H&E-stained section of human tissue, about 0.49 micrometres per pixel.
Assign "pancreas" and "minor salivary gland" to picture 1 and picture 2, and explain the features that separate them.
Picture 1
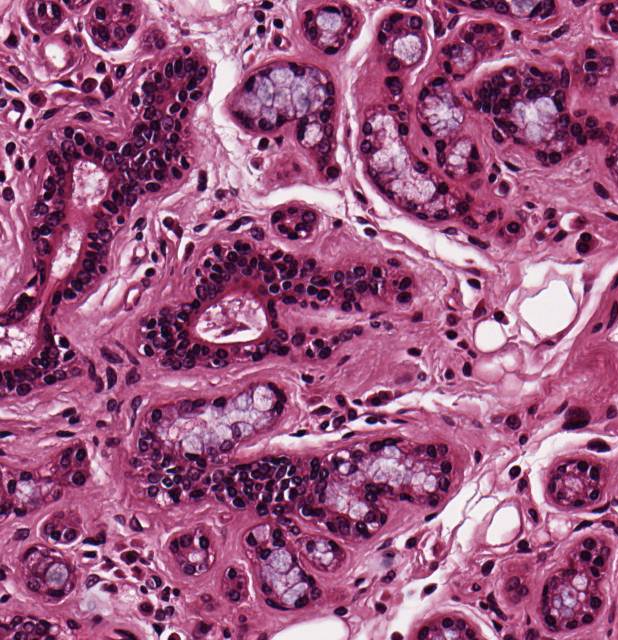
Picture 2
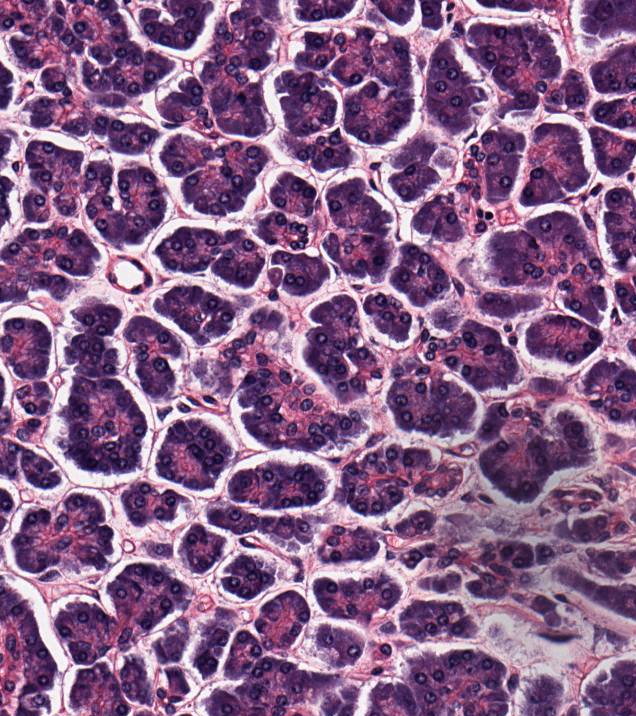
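Picture 1's the minor salivary gland and picture 2's the pancreas. In picture 1 you've got rounded clusters of mucous cells all over the field, their cytoplasm pale, foamy and grey-blue, with small dark nuclei pressed against the outer edge of the cells. The acinar cells in picture 2 are pyramidal instead, deep purple toward the base and paler pink and granular toward the centre of each acinus, with round, fairly uniform nuclei sitting near the base at the outer edge.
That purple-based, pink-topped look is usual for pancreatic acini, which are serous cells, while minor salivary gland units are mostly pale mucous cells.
The stroma differs too: dense, pink and fibrous in picture 1 with scattered spindle-shaped nuclei, but scant and pink in picture 2 with only a few slender nuclei. And near the centre of picture 1 there's a duct with a small oval lumen holding pale pink material.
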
